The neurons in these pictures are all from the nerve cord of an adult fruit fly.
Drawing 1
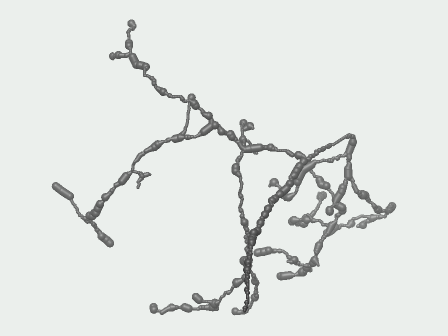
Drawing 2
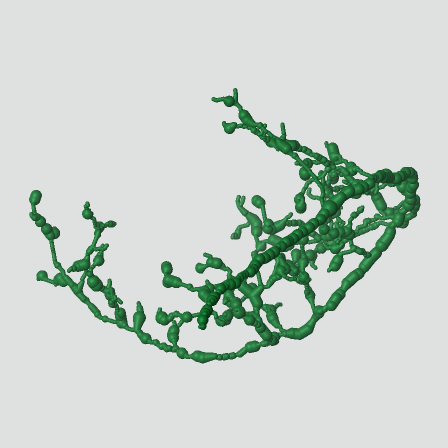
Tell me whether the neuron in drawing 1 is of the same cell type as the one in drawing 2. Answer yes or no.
no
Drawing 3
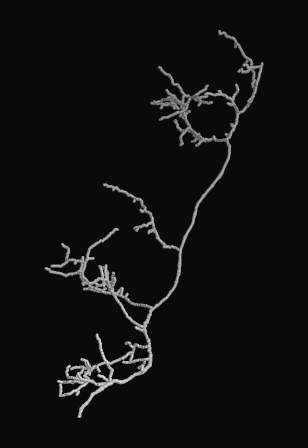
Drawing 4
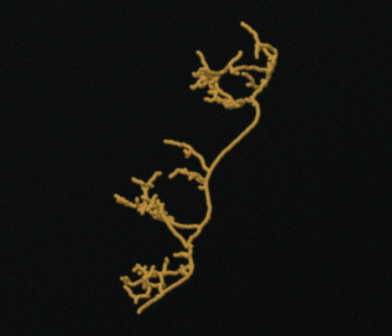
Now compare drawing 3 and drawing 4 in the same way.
yes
